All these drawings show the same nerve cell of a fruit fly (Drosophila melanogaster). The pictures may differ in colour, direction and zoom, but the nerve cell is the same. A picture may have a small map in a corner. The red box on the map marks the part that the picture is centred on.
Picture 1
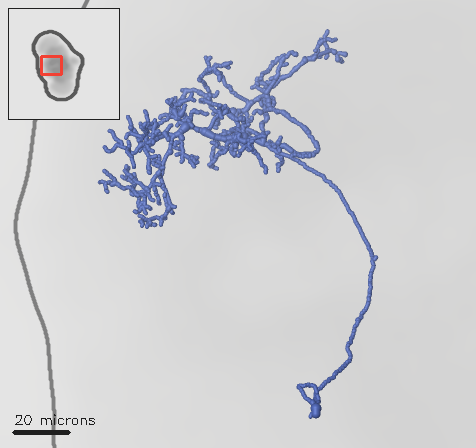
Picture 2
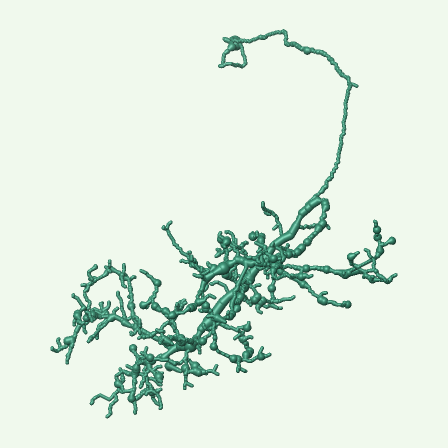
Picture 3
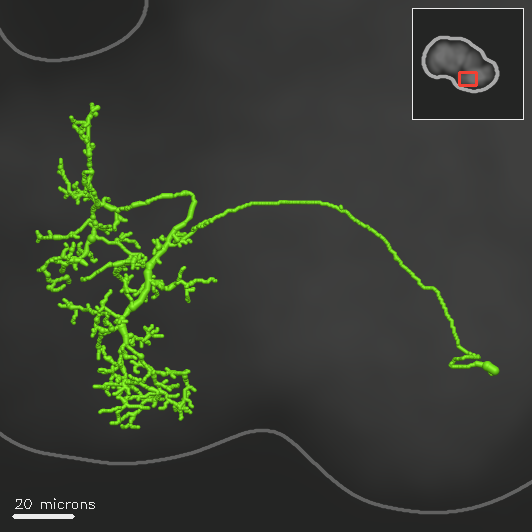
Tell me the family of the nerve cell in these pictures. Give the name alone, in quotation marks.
"hemilineage 12B"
